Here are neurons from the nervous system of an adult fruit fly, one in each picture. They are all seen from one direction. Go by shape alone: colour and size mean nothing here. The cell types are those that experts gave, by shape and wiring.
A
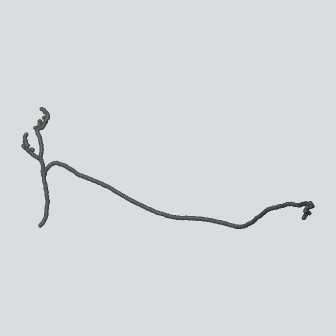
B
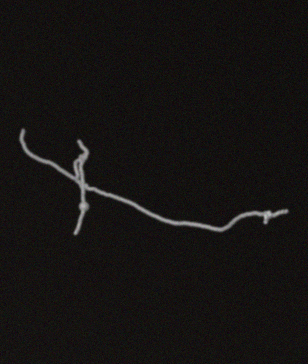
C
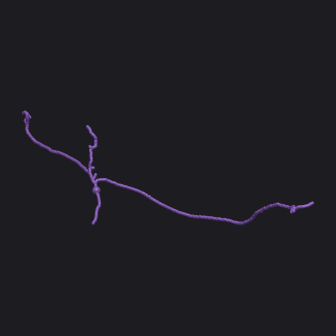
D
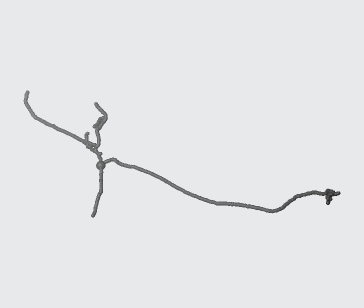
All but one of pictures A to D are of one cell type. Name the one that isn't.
A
